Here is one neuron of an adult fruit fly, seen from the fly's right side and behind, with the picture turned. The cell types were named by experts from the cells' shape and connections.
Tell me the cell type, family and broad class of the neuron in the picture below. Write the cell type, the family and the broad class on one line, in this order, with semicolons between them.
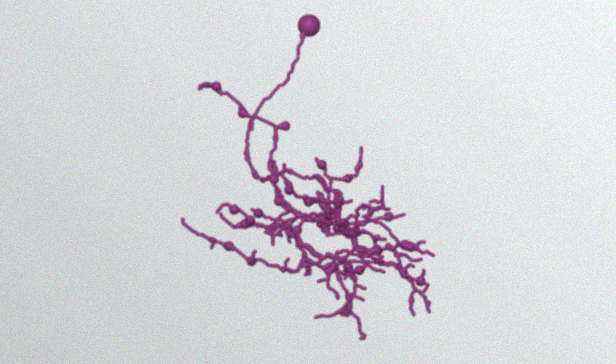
Mi14; Mi; optic-lobe intrinsic neuron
